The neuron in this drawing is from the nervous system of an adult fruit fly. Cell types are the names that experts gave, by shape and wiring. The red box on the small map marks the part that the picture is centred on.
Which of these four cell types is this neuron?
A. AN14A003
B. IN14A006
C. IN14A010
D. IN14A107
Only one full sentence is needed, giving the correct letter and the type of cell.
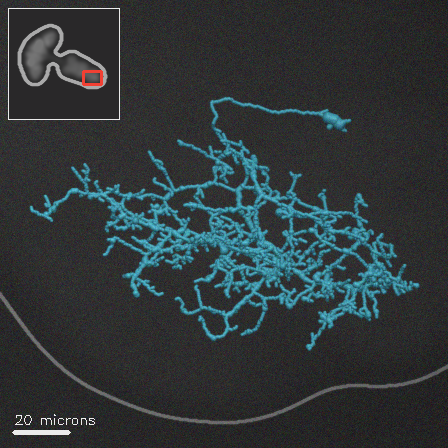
The neuron takes the cell type IN14A010, listed as option C.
